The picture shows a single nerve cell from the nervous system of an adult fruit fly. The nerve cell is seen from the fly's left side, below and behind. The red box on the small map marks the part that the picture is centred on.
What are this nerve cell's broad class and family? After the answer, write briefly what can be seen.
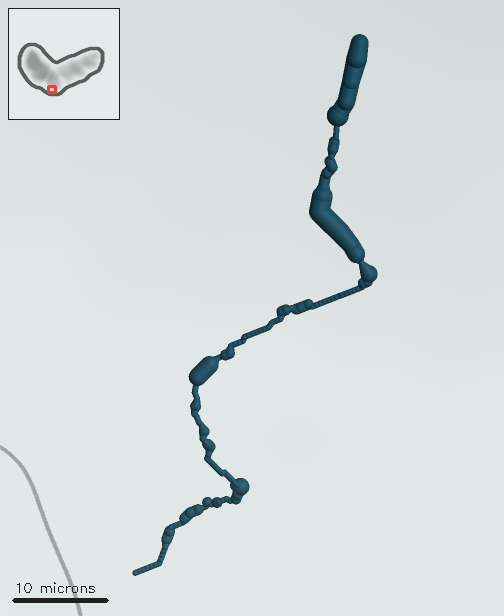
This is a photoreceptor or other optic-lobe sensory neuron. The name of its family is class visual. From top to bottom in the picture it spans about 60 microns. It has a dozen or fewer branch ends.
